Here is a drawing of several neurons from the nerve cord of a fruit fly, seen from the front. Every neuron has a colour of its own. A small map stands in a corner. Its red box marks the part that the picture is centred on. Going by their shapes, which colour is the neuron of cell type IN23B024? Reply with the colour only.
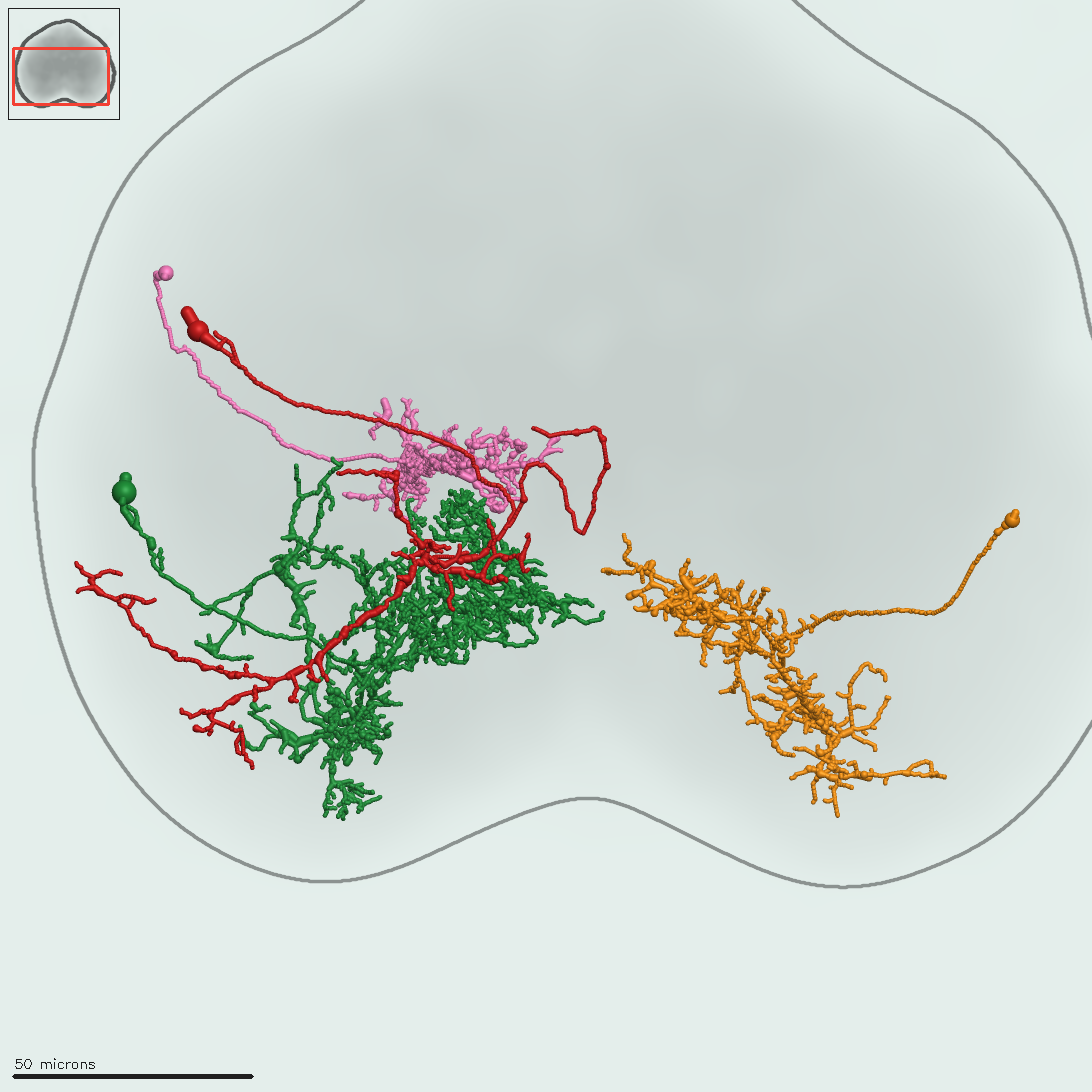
red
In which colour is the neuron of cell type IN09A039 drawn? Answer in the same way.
pink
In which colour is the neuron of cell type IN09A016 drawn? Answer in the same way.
green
